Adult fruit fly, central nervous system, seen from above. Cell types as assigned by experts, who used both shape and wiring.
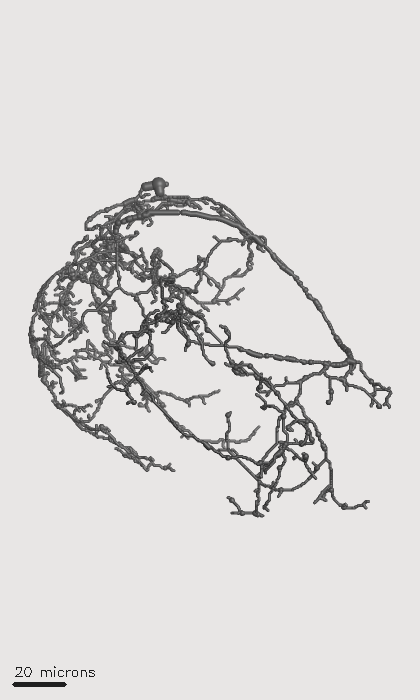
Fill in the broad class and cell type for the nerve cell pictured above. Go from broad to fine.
central-brain intrinsic neuron; AVLP281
